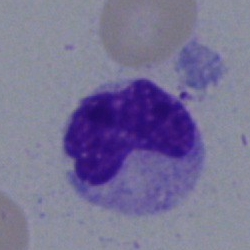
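Band neutrophil in the centre of the field. Its nucleus is indented into a kidney shape, the notch facing lower right, and occupies the upper and left parts of the cell. A moderate amount of cytoplasm fills the notch and contains fine, faint lilac granules.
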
